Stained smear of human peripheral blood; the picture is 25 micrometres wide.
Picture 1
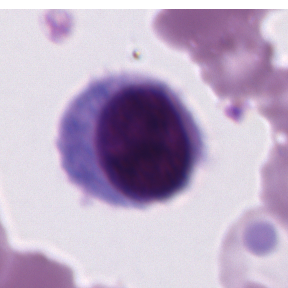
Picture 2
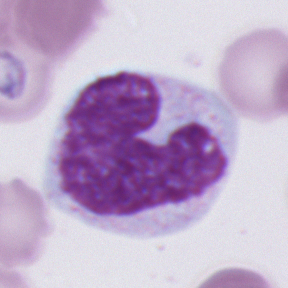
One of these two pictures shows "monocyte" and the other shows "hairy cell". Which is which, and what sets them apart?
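The hairy cell is in picture 1, and the monocyte is in picture 2. Begin with size: the hairy cell is about 12 micrometres across, the monocyte about 16 micrometres.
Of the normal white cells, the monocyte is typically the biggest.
Then the edges: the hairy cell is round with a slightly ragged edge and small blunt bumps projecting from its surface, while the monocyte is roughly round with a smooth edge.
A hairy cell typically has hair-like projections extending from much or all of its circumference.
Now the nuclei: the hairy cell's is round to oval with no indentation and dark purple, densely clumped chromatin, and it sits toward the right, filling about 60% of the cell's area. The monocyte's nucleus, about 15 by 12 micrometres and filling about 70% of the cell's area, has a deep notch cutting in from its upper right side, and no distinct nucleoli are visible in it.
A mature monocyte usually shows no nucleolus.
In the hairy cell, most of the cytoplasm lies on the left side of the nucleus.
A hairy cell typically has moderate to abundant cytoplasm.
The monocyte's cytoplasm is pale grey-blue and holds sparse, very fine pinkish granules.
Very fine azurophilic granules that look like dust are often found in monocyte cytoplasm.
Neither cell shows vacuoles in its cytoplasm.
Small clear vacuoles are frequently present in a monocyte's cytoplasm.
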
